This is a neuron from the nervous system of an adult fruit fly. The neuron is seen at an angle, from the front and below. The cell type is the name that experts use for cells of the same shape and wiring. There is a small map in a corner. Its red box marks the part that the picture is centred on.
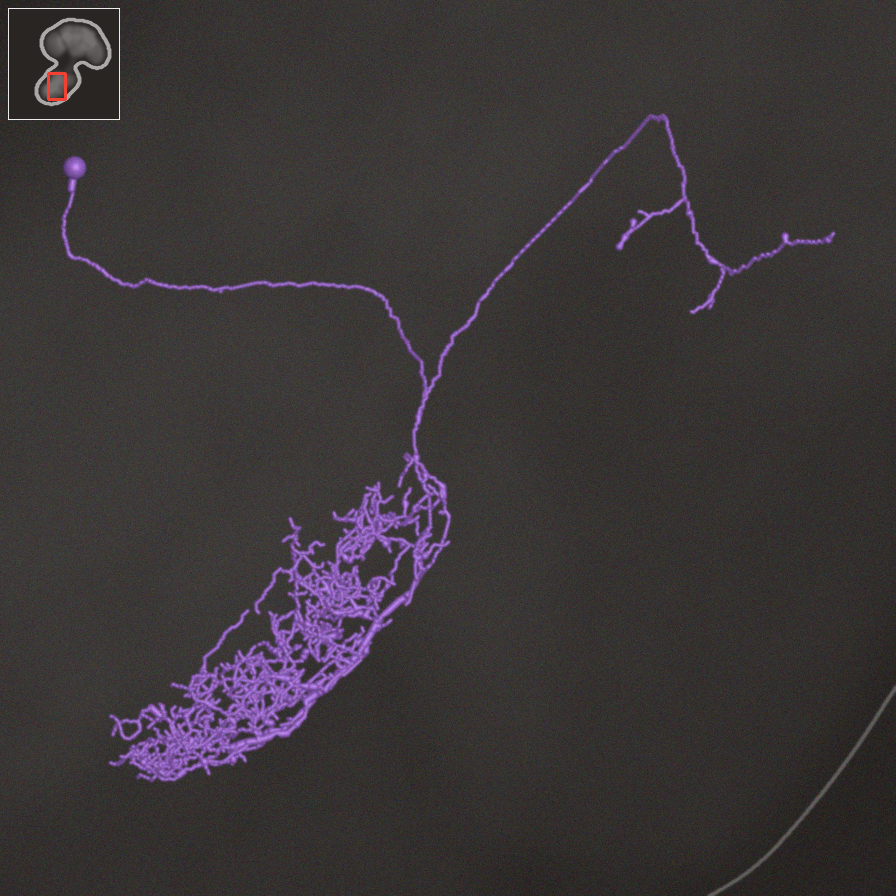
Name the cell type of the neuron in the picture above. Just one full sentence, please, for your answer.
The cell type held by this neuron is IN23B025.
